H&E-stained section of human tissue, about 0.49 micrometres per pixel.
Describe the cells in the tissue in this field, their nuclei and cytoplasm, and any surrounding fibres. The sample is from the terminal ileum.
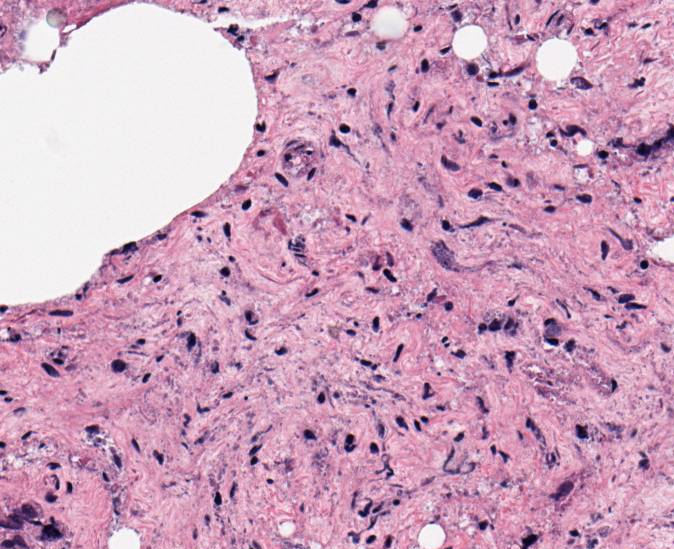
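The stroma is made of pale pink, wavy collagen fibres running in many directions, not in one parallel line. Its scattered nuclei are dark and mostly spindle-shaped to oval, with little visible cytoplasm. Small round clear holes are scattered, mainly along the top and bottom margins. No epithelium or glands appear anywhere in the field.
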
